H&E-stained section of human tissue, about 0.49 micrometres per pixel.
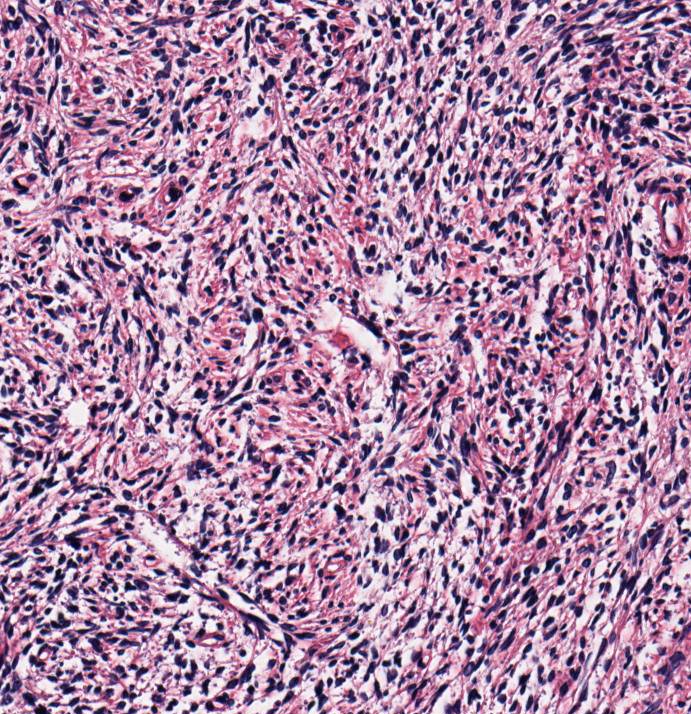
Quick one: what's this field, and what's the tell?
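This, I'd say, is ovarian cortex. Spindle cells fill the whole field, running in short intersecting bundles and vague whorls.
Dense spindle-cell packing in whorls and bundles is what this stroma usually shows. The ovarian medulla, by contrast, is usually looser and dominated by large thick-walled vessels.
Most nuclei look elongated to oval and dark, and the cytoplasm is scant and pale pink, with cell borders hard to make out. I find no epithelium or glands anywhere.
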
